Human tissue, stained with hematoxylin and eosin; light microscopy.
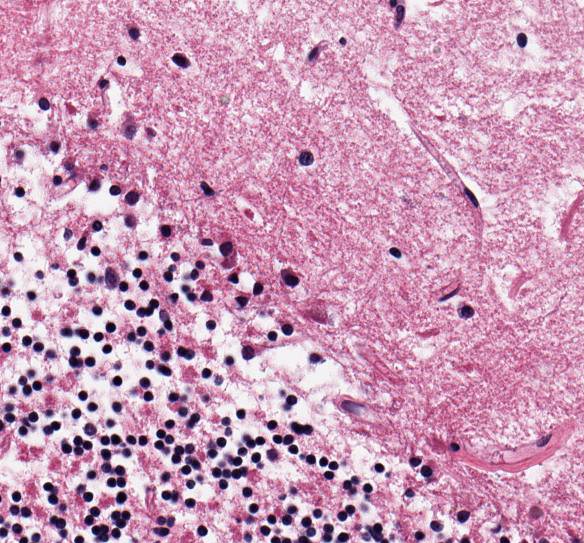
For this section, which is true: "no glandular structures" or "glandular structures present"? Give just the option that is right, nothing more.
No glandular structures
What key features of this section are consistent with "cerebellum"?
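Cerebellum, then: the lower-left zone is packed with small, round, darkly stained nuclei showing very little cytoplasm.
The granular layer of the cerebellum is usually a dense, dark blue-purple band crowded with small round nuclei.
That zone fits. A few larger cells, pink cytoplasm and bigger nuclei, sit along the diagonal boundary.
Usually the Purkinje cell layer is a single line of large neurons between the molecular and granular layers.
Upper right is sparse, a finely granular, fibrillary pink background with scattered single nuclei.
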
